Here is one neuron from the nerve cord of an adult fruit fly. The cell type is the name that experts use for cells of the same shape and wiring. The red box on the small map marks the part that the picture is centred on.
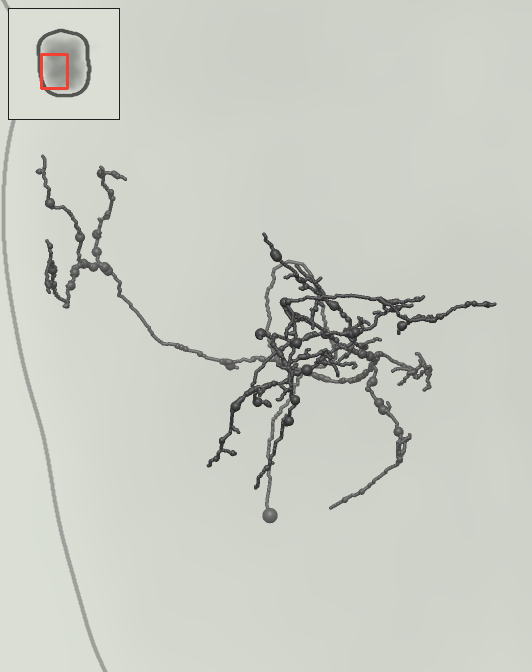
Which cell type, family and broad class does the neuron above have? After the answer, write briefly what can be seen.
It is of cell type IN03A096. The family is hemilineage 03A. It is a nerve-cord intrinsic neuron. The picture shows dozens of branch ends. In this view it is wider than it is tall.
